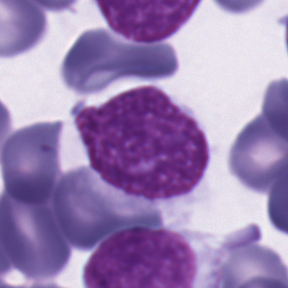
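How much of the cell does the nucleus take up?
As a single unlobed mass, it fills almost the whole cell, with hardly any cytoplasm visible around it.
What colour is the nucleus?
It stains a reddish purple.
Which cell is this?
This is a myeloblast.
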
